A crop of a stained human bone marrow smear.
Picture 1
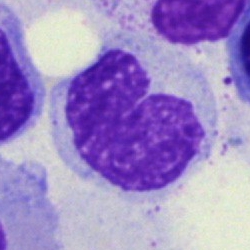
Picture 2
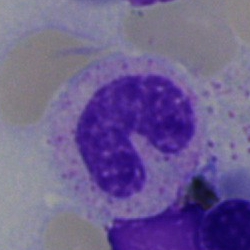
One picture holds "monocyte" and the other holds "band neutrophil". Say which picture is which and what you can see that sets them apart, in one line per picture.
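Picture 1 shows a monocyte: The nucleus fills most of the cell.
Picture 2 shows a band neutrophil: The cytoplasm is pale and plentiful around the nucleus.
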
